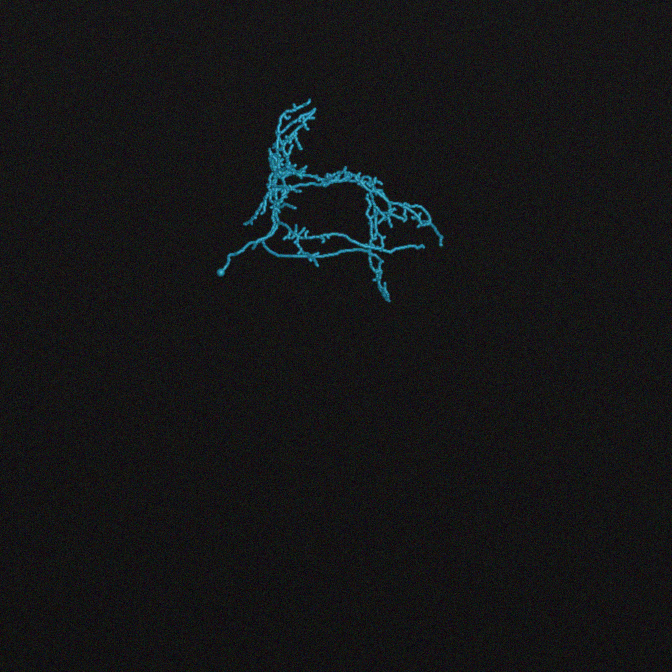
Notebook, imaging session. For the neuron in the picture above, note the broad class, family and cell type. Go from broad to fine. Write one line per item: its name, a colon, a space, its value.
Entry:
broad class: central-brain intrinsic neuron
family: hemilineage SLPa&l1_anterior
cell type: CL085_a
